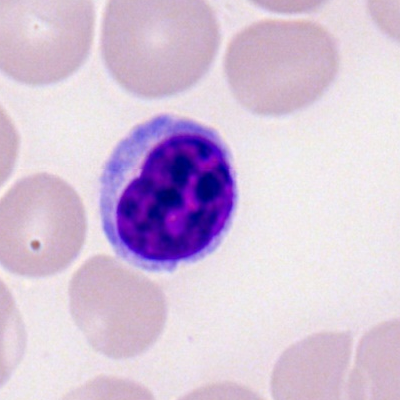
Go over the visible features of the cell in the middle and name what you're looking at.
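Observe a roundish, smooth outline with no surface projections. Most of the cell is taken up by the nucleus. The cytoplasm is pale blue and free of vacuoles. This is a lymphocyte.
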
